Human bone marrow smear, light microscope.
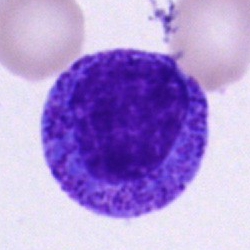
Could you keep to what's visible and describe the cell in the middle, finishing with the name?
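Look first at the nucleus: it sits toward the top of this cell, so a wider band of cytoplasm lies below it. Its chromatin is dark purple and fairly fine in texture, not coarsely clumped. Many purple granules pack the cytoplasm, and where they are sparse, a blue tint shows through. This cell is a promyelocyte.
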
